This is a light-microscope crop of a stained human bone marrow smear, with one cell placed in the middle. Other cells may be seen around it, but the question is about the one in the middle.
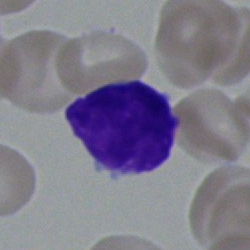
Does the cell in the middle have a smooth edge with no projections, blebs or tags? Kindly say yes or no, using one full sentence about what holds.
No, the cell's outline is ragged or frayed, or carries projections, blebs or tags.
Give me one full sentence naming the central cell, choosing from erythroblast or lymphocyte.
The centered cell in this crop is a lymphocyte.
